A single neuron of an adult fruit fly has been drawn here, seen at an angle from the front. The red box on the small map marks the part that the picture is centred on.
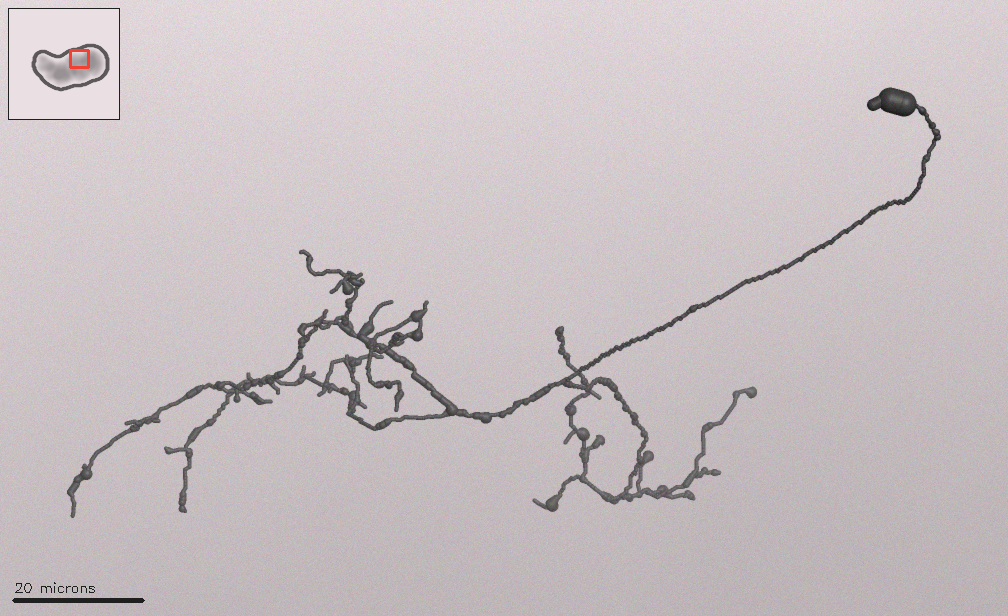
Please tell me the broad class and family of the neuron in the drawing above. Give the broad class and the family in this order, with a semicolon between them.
central-brain intrinsic neuron; hemilineage SMPad2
